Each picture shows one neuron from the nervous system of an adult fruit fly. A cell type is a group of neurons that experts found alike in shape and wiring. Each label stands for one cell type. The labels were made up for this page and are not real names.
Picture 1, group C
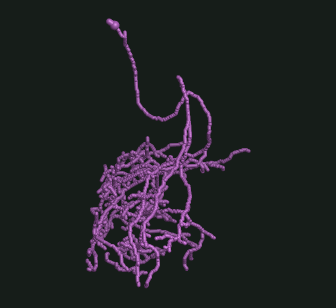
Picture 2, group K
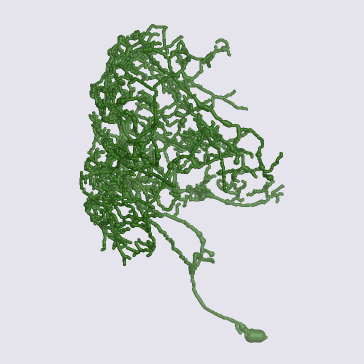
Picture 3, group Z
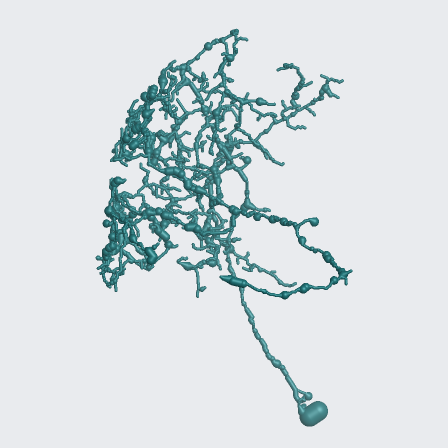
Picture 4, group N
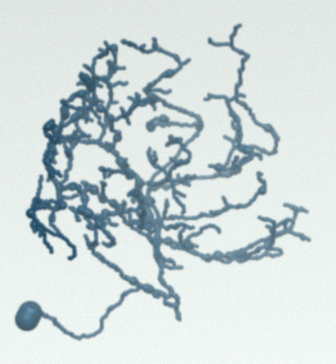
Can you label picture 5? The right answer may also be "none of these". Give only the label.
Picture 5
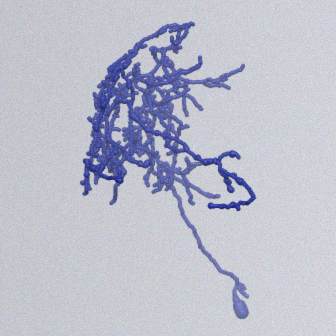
group Z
